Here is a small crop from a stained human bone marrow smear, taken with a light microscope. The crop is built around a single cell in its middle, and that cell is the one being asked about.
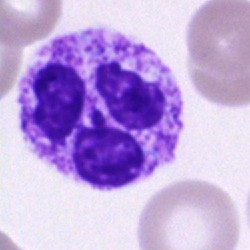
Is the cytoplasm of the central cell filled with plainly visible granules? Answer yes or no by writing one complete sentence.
Yes, many granules can be seen in the cytoplasm of the cell.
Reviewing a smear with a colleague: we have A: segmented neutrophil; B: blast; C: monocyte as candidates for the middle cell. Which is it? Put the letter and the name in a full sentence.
The correct option, A, names the middle cell as a segmented neutrophil.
